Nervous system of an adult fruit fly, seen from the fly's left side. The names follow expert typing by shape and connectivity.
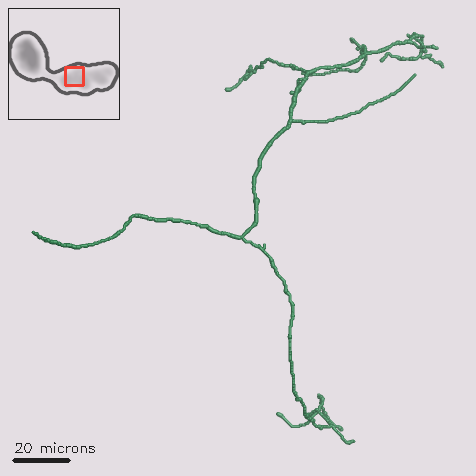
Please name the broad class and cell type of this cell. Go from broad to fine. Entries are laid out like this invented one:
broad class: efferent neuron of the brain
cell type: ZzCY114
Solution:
broad class: sensory neuron entering the nerve cord
cell type: SNxx26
